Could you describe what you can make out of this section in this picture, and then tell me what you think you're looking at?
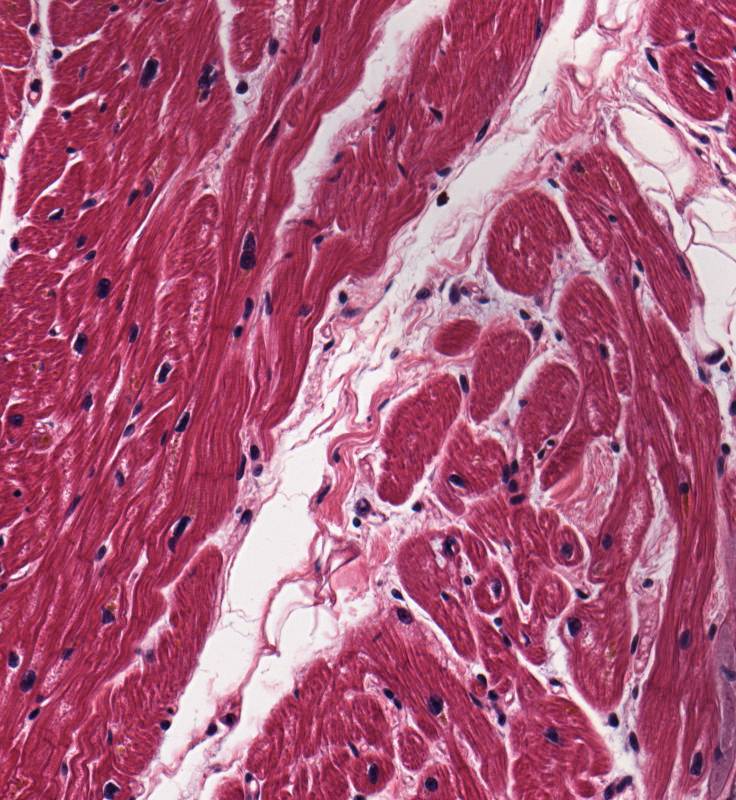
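Right of centre, many fibres, cut across or obliquely, show rounded or oval profiles. Muscle fibres branch, joining neighbours. Cytoplasm stains deep red-pink with fine lengthwise fibrils. Some nuclei have pale end zones holding fine golden-brown granules. This is the left ventricle of the heart.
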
